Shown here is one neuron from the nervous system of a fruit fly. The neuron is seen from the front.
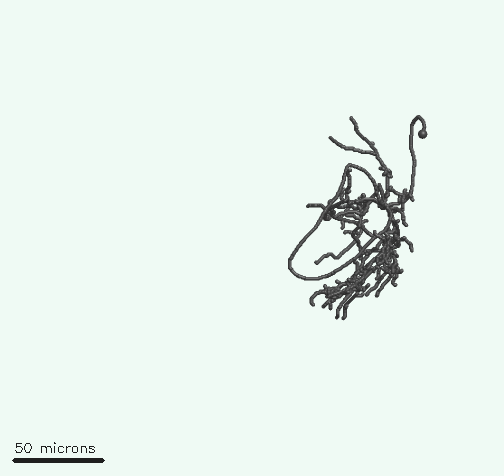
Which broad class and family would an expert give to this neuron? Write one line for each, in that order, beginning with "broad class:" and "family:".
broad class: nerve-cord intrinsic neuron
family: hemilineage 17A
